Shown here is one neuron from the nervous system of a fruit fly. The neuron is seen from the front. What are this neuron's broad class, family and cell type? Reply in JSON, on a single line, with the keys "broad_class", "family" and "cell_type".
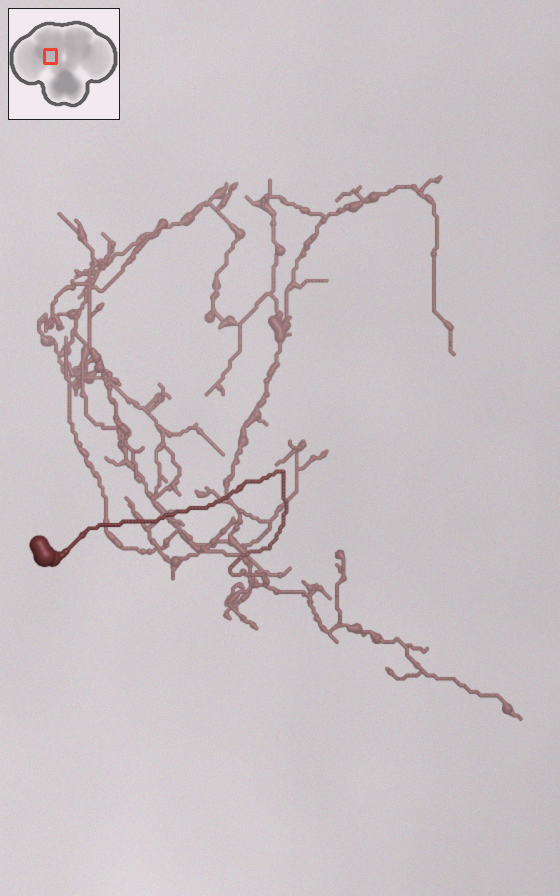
{"broad_class": "central-brain intrinsic neuron", "family": "hemilineage WEDa2", "cell_type": "PLP025"}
